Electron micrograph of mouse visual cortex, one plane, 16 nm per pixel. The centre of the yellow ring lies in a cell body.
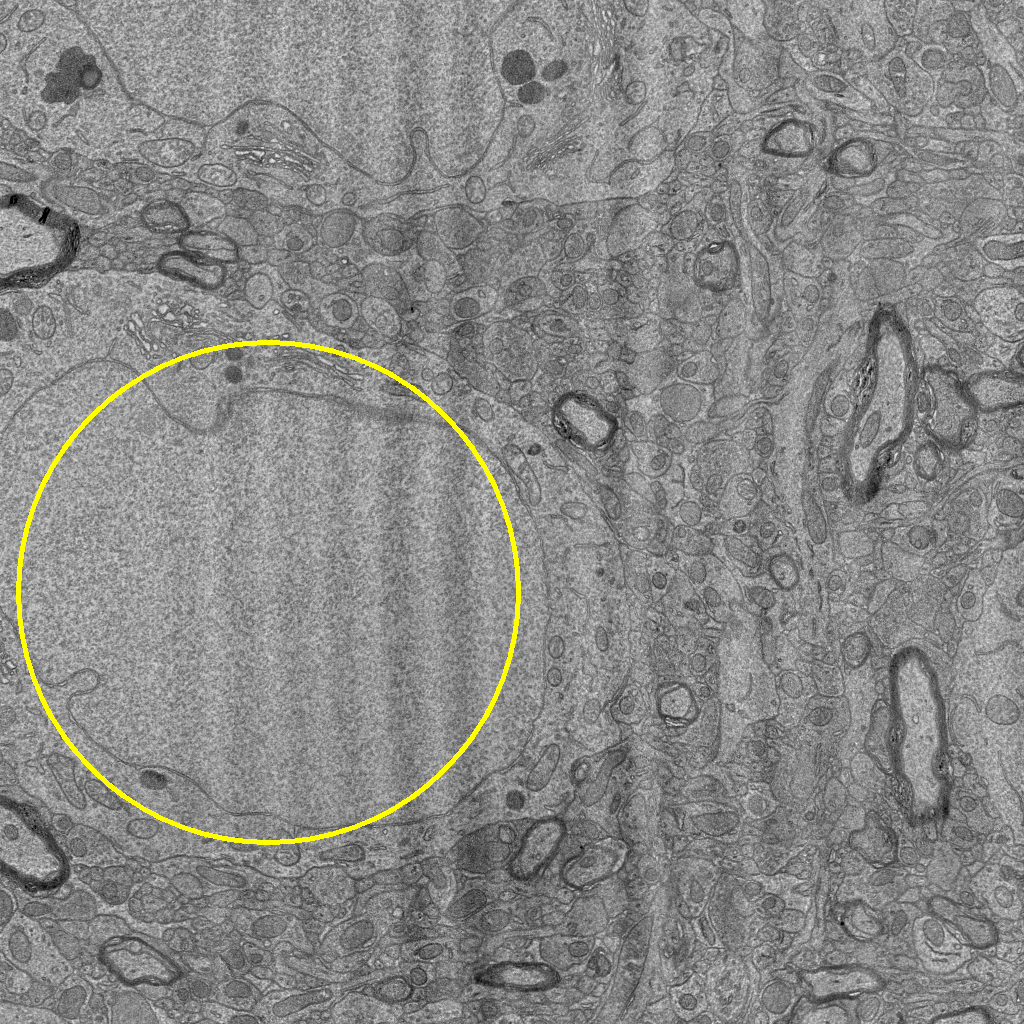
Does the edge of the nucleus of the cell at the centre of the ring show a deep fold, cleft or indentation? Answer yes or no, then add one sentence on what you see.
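Yes. The nuclear envelope has distinct infoldings, one near the top of the ring and one at the lower left.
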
